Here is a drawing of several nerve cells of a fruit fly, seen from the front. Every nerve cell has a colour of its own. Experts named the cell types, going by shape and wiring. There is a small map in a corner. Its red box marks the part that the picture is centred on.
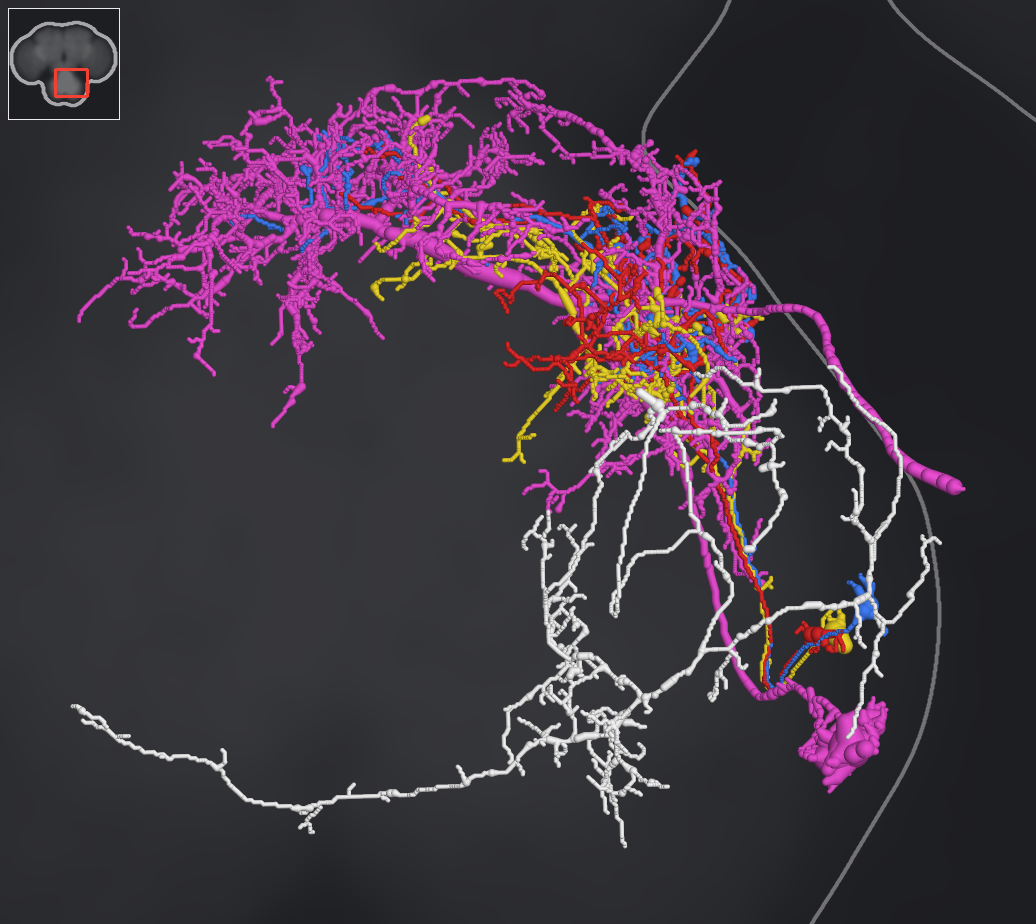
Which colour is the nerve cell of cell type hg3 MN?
magenta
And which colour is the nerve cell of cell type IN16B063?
red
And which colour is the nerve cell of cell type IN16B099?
blue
